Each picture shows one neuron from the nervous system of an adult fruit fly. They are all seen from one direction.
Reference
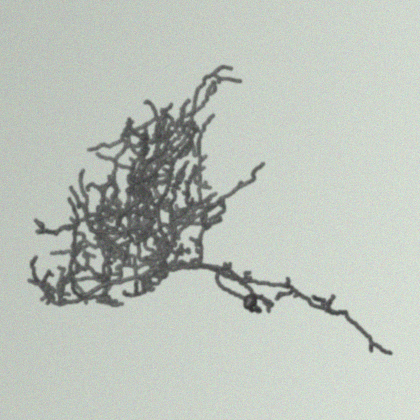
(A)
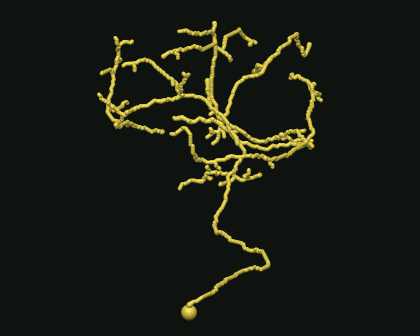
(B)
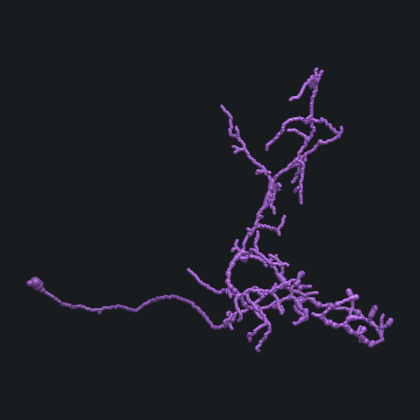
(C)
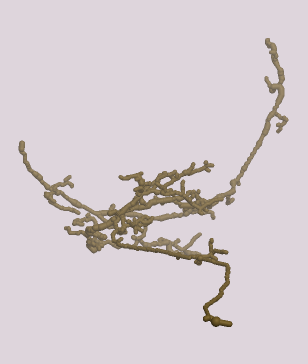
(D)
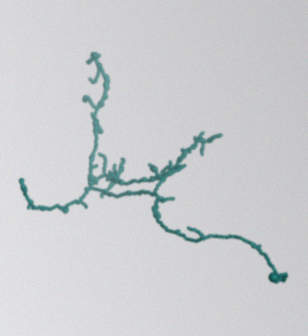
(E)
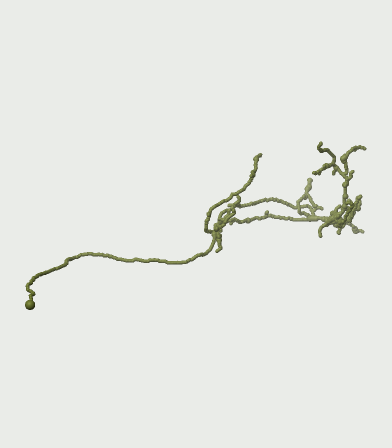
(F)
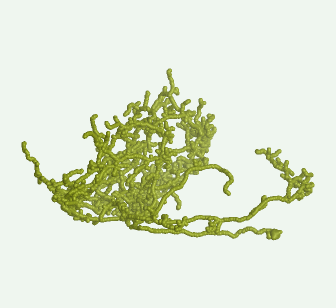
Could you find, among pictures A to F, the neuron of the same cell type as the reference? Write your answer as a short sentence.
Picture F is of the same cell type.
